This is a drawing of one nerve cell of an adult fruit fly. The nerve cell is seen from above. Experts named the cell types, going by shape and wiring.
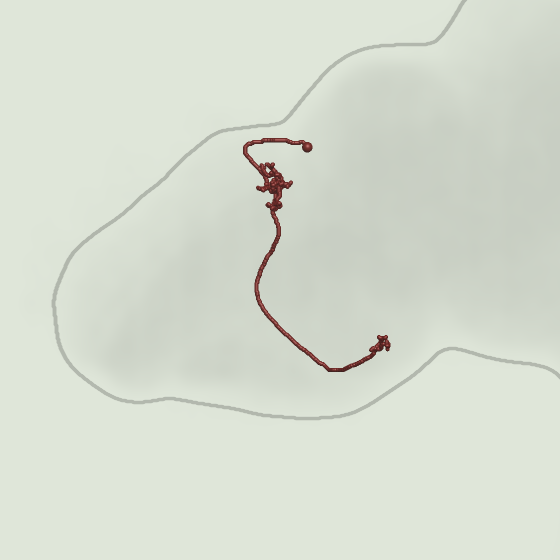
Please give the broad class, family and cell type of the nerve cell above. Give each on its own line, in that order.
optic-lobe intrinsic neuron
Tm
Tm29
